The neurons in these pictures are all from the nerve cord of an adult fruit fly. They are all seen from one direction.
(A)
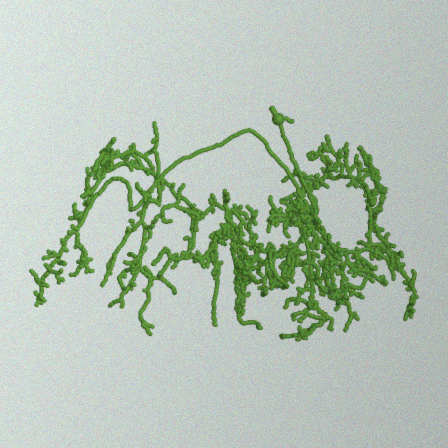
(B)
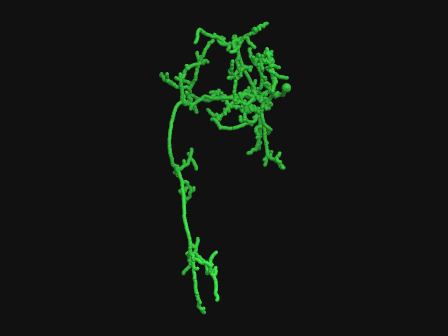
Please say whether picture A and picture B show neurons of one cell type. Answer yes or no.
no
